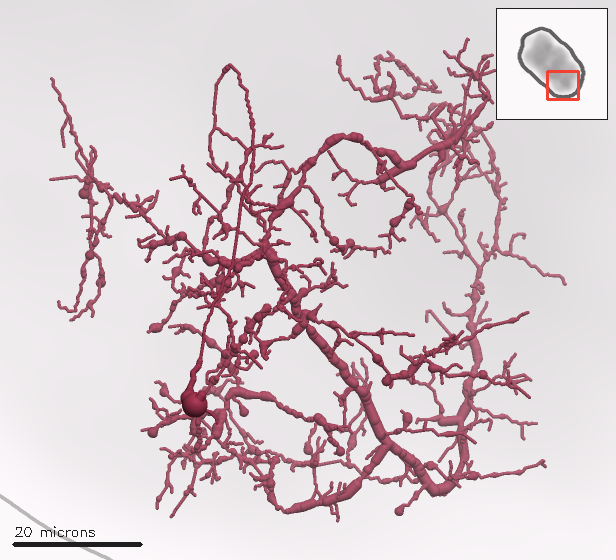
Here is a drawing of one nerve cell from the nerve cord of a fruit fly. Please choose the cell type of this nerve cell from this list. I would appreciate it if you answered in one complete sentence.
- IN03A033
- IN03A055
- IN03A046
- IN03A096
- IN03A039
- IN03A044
This particular nerve cell has the cell type IN03A039.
